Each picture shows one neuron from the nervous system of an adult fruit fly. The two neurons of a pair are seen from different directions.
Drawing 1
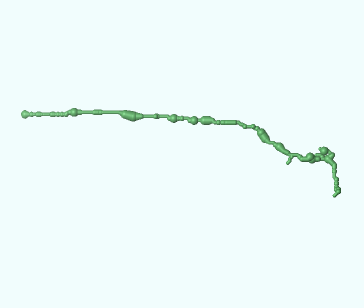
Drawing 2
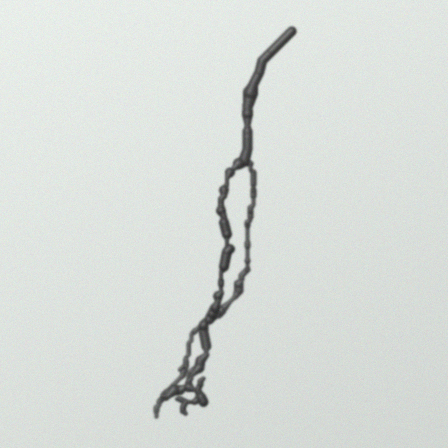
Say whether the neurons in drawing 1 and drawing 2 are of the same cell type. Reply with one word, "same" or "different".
same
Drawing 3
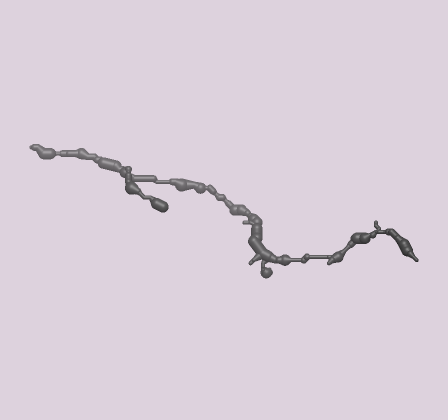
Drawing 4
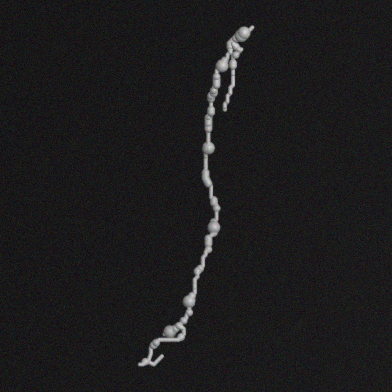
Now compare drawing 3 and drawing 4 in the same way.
same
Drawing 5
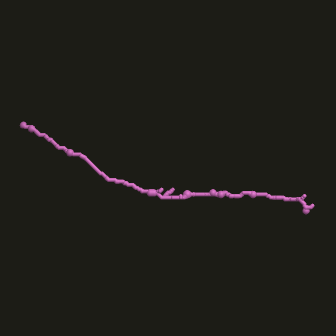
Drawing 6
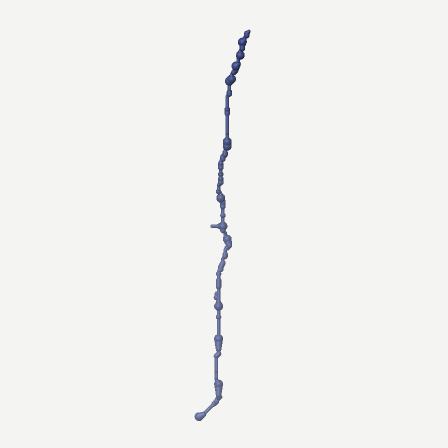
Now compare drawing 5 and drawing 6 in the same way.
same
